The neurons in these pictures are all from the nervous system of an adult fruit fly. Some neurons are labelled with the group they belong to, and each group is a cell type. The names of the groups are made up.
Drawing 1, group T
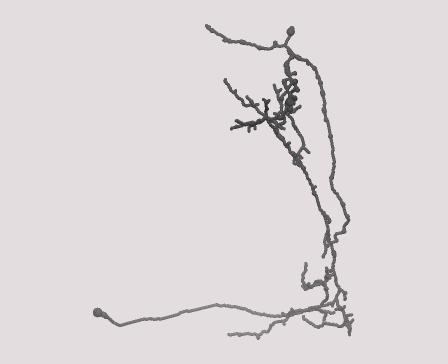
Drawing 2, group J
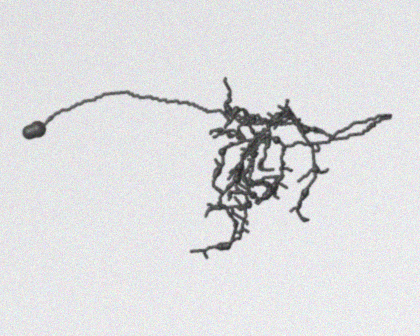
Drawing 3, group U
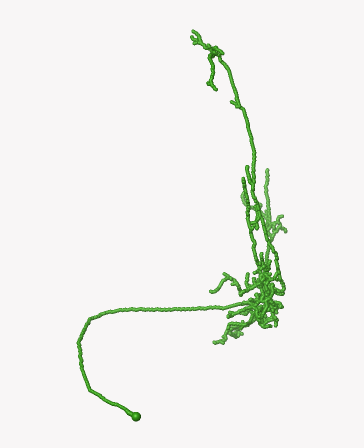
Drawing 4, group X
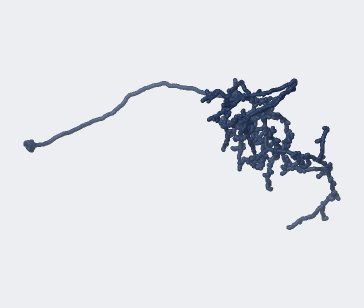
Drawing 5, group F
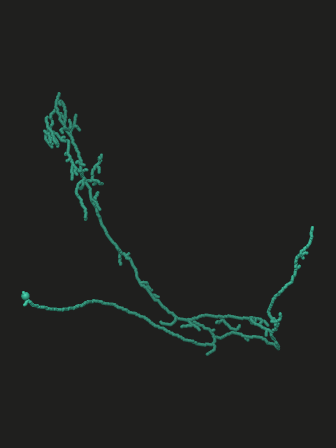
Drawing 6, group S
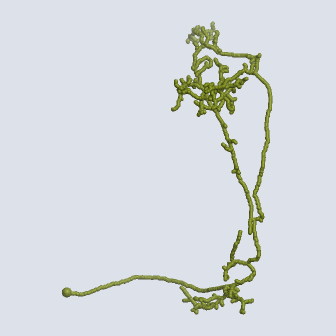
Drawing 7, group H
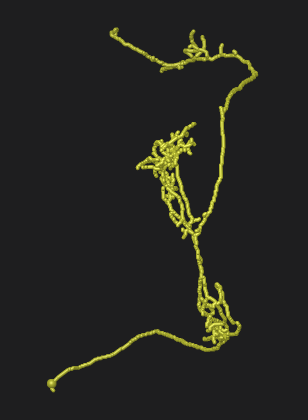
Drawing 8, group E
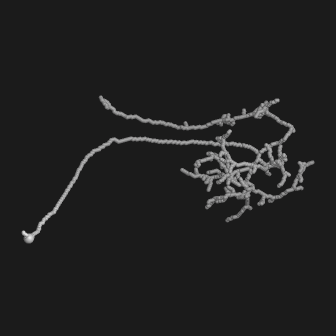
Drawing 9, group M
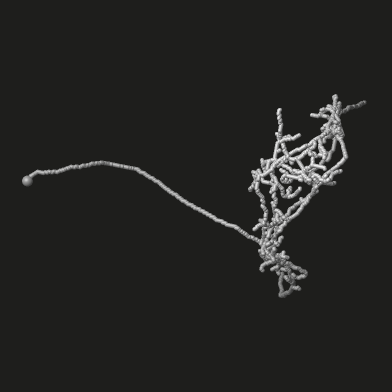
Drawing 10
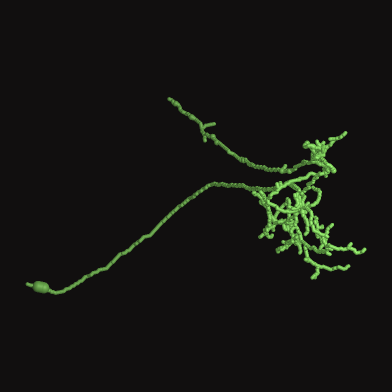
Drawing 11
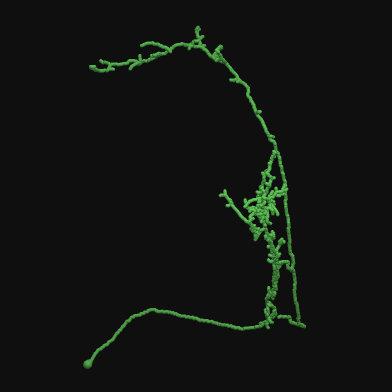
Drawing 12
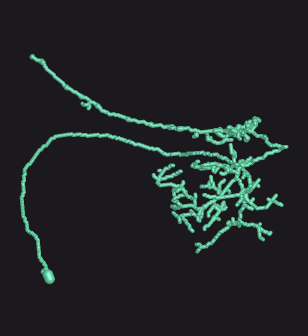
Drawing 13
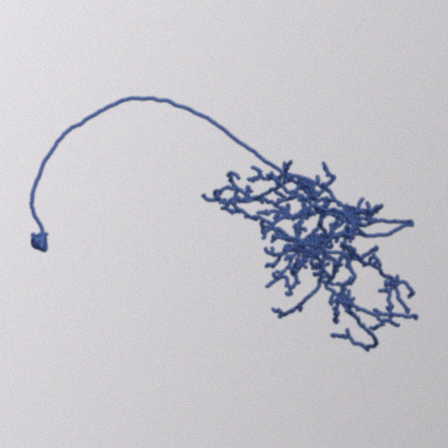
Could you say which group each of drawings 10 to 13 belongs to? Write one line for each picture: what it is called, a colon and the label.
10: group E
11: group H
12: group E
13: group X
